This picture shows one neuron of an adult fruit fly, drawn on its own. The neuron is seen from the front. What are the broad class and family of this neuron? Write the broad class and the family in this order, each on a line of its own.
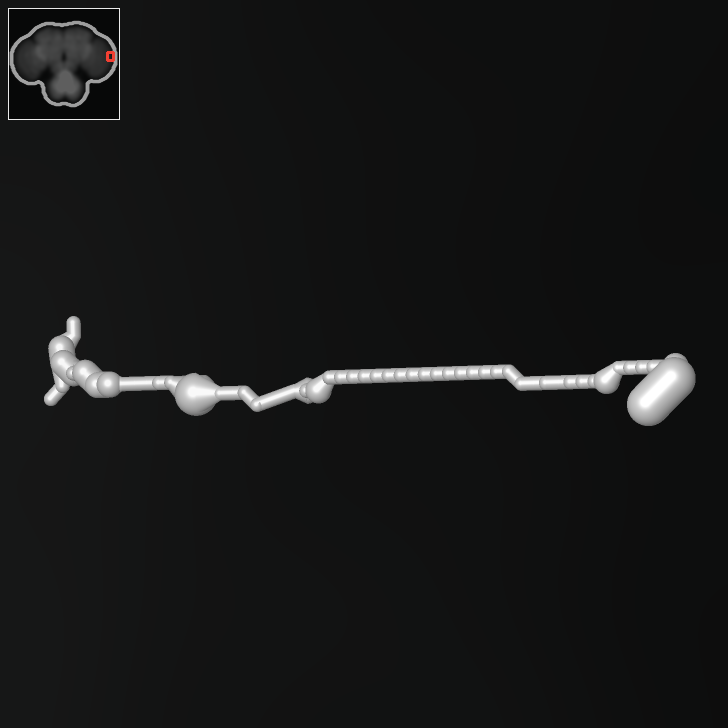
photoreceptor or other optic-lobe sensory neuron
class visual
